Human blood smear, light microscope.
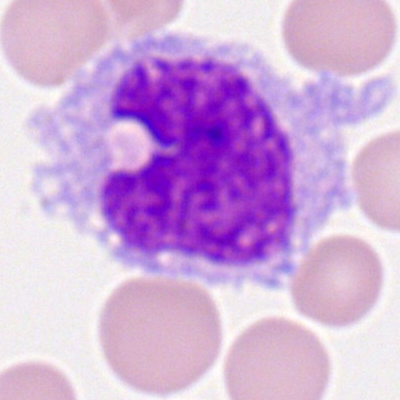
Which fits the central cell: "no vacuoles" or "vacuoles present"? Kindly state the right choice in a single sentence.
One or more clear vacuoles are found within the cytoplasm of this cell.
